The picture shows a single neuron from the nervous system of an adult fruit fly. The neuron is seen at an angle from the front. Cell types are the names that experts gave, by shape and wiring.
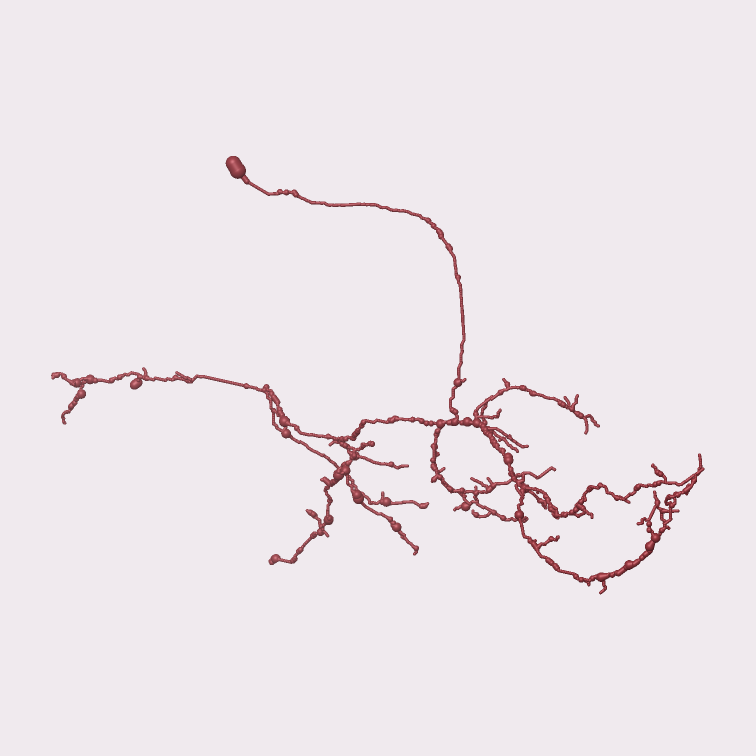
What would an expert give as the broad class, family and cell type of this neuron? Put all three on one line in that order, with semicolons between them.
central-brain intrinsic neuron; hemilineage SMPp&v1_posterior; CB2988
